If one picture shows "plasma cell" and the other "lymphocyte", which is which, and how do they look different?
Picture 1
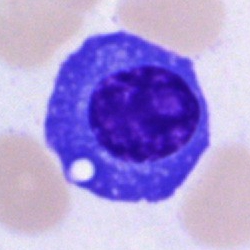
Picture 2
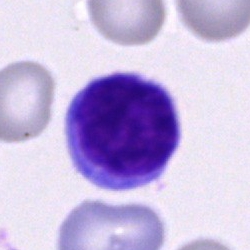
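Plasma cell in picture 1, lymphocyte in picture 2. Main difference is cytoplasm amount: picture 1 has a plentiful broad rim, widest on the left of the nucleus, while picture 2 has only a thin rim, widest at the lower left.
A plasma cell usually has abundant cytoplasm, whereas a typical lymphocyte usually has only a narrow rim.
Cytoplasm deep blue in picture 1, blue in picture 2.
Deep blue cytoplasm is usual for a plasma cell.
Chromatin in picture 1 gathered into darker clumps, not evenly fine, while in picture 2 it is dense and dark purple.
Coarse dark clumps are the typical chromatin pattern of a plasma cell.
Picture 1 outline angular, with several short straight edges, and one clear round vacuole near the lower left edge of the cytoplasm. No distinct purple or red granules in picture 1, and no granules or vacuoles in picture 2.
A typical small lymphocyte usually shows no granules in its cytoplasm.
Red cells surround the picture 2 cell, none touching it.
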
